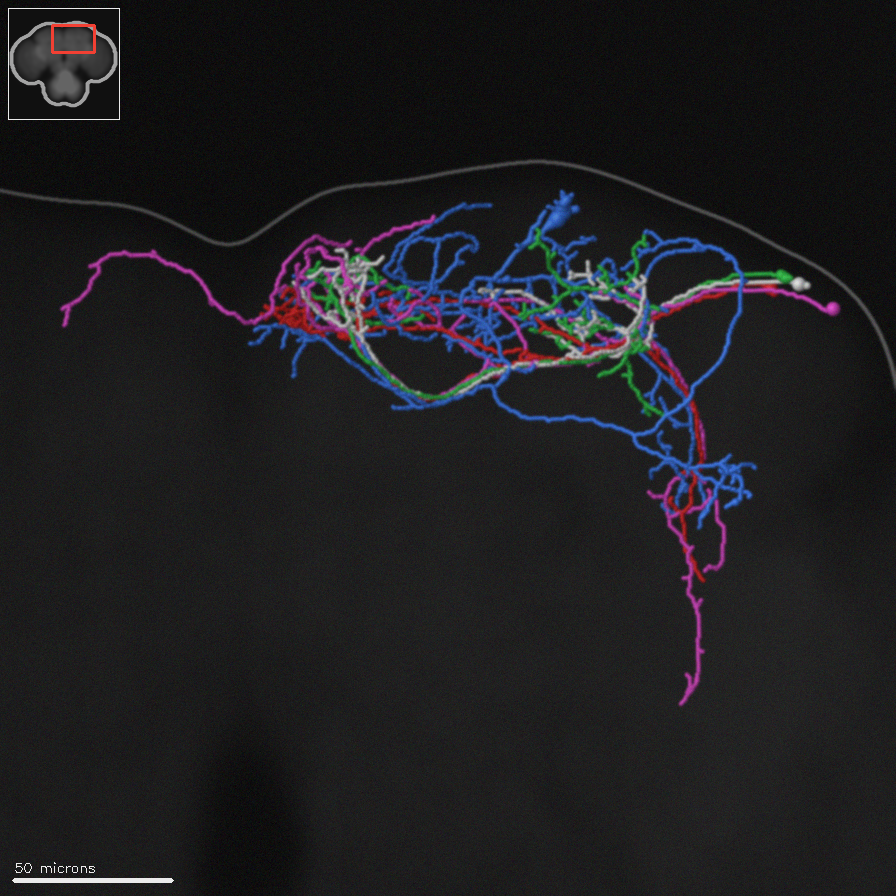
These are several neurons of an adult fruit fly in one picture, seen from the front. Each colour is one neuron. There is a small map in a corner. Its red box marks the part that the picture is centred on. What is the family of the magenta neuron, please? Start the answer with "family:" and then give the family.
family: hemilineage SLPpl1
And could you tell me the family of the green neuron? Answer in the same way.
family: hemilineage SLPpl1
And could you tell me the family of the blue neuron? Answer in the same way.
family: DN1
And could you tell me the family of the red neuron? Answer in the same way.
family: hemilineage SLPpl1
